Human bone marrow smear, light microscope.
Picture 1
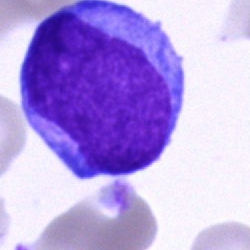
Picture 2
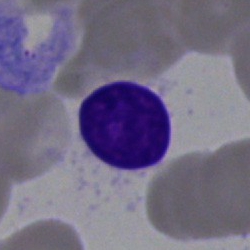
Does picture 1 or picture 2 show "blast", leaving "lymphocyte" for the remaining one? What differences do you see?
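Picture 1 shows a blast and picture 2 a lymphocyte. The first difference is the chromatin: in picture 1 it is finely and evenly stippled rather than clumped, whereas in picture 2 it is dense and stains deep purple.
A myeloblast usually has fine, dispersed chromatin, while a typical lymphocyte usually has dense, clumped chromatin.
The cytoplasm differs as well: in picture 1 the nucleus fills most of the cell and leaves a narrow rim of deep blue cytoplasm, widest at the upper right and lower left, while in picture 2 the cytoplasm is so scant that almost no rim shows.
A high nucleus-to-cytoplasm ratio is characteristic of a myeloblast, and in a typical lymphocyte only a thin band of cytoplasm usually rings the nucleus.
The outlines differ slightly, being round to slightly oval in picture 1 and round and smooth in picture 2. Neither cell shows granules.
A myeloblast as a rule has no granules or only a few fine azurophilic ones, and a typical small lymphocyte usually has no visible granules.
In picture 2, in addition, no distinct nucleolus and no vacuoles can be seen.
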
